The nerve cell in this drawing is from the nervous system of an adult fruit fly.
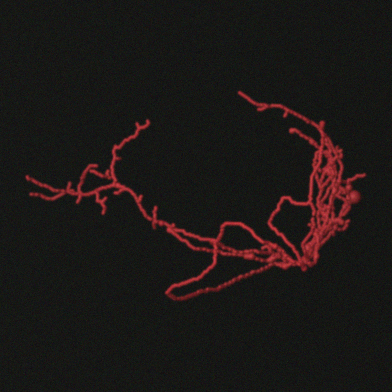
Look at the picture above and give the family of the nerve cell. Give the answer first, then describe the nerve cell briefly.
Its family is hemilineage SLPal1. This is a central-brain intrinsic neuron. The cell body is on the right of the picture. As drawn here it is wider than it is tall.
